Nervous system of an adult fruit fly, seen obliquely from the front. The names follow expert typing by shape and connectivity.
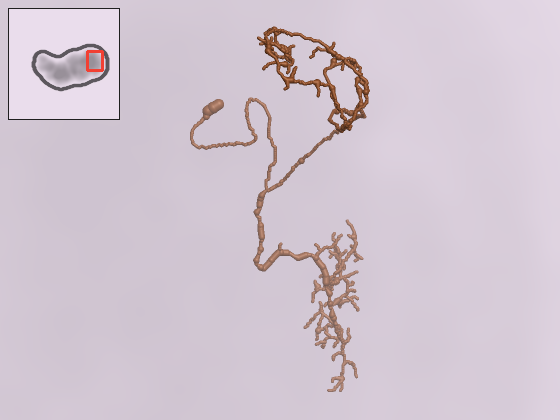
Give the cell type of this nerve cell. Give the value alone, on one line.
LC10c-2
